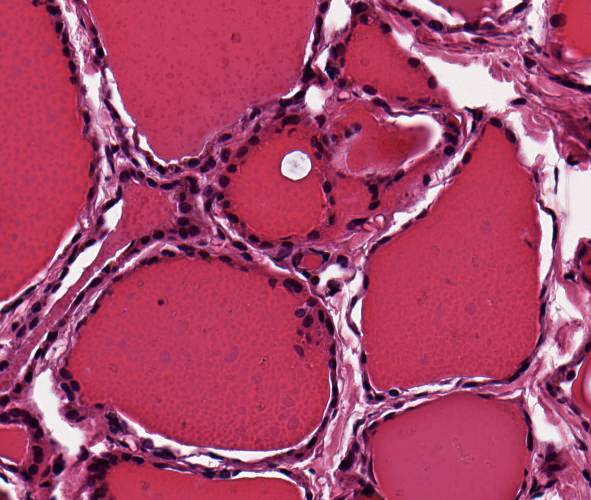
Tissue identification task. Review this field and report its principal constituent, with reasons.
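First point: the field shows thyroid follicle. Second, lining: one layer of flattened to low cuboidal cells, small dark oval nuclei evenly spaced.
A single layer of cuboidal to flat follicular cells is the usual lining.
Third, stroma: thin septa of delicate pink fibrous tissue with scattered elongated nuclei separate the follicles.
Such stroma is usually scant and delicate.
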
